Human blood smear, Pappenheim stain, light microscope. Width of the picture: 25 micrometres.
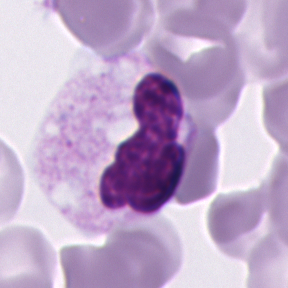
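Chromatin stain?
Dark purple.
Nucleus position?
Toward right side of cell.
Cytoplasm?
Scattered with many fine pinkish-purple granules; several small clear spaces.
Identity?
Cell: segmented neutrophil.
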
